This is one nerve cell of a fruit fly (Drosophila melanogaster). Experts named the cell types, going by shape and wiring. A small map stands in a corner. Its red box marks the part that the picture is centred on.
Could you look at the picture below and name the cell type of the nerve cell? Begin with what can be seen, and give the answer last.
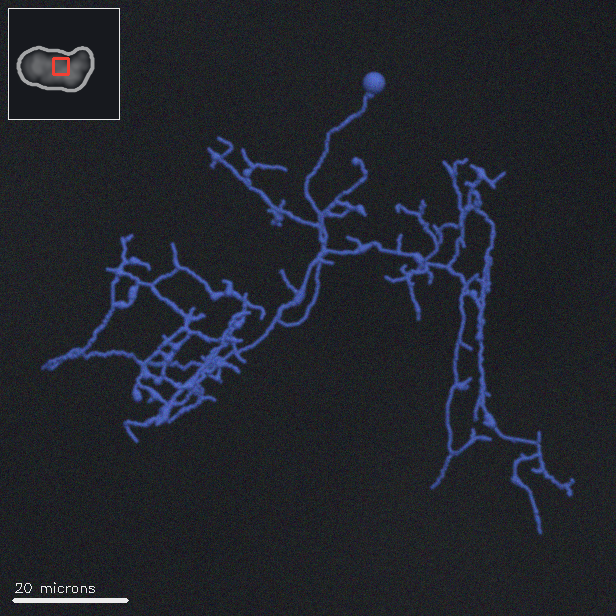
The cell body can be seen at the top of the picture. By the scale bar it is about 95 microns wide in this view. The picture shows dozens of branch ends. Its broad class is central-brain intrinsic neuron. Its cell type is AOTU058.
